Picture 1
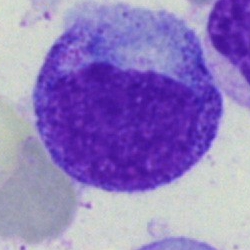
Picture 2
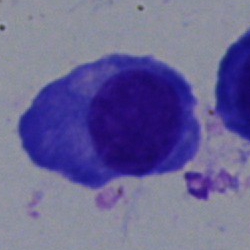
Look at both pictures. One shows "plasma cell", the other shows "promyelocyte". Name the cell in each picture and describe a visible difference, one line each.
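Picture 1 – promyelocyte. Fine purple granules are scattered through the cytoplasm.
Picture 2 – plasma cell. No distinct granules are seen in the cytoplasm.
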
